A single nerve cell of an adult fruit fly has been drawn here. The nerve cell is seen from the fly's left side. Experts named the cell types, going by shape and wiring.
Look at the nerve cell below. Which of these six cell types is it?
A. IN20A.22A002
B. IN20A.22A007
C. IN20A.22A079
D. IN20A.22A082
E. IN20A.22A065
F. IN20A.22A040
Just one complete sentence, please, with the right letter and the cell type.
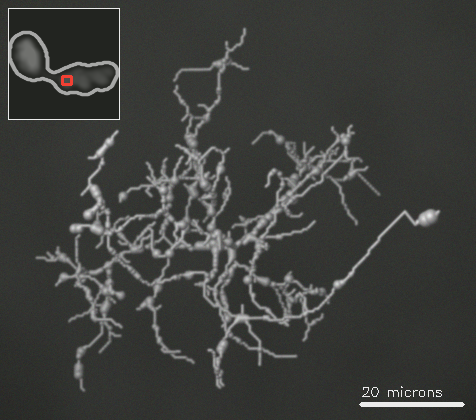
Of the choices offered, option F, IN20A.22A040, is the cell type of the neuron.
